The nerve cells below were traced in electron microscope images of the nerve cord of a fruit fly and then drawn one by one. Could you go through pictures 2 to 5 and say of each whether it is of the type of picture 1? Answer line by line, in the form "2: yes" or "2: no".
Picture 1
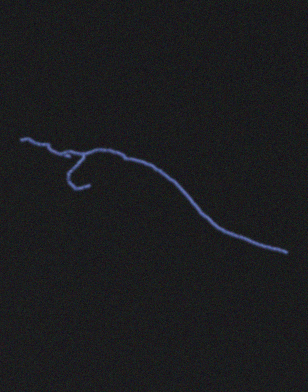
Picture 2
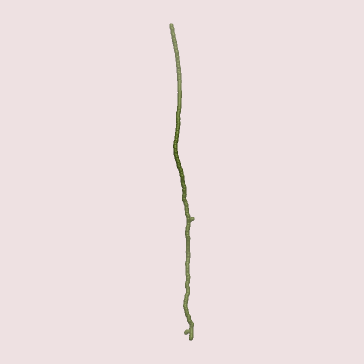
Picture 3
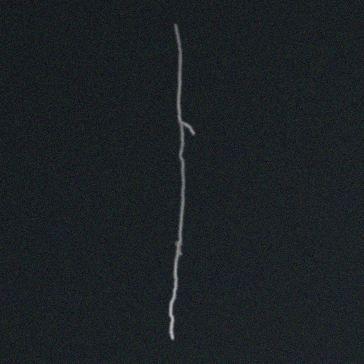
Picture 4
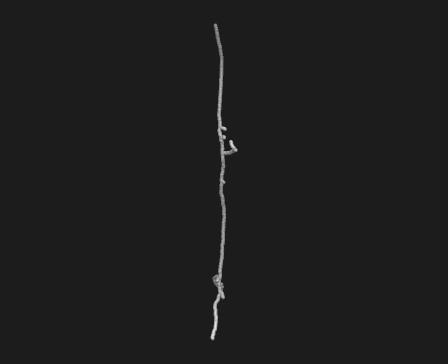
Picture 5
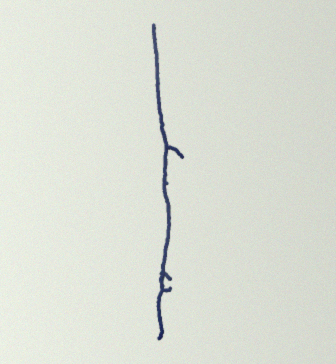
2: yes
3: no
4: no
5: no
